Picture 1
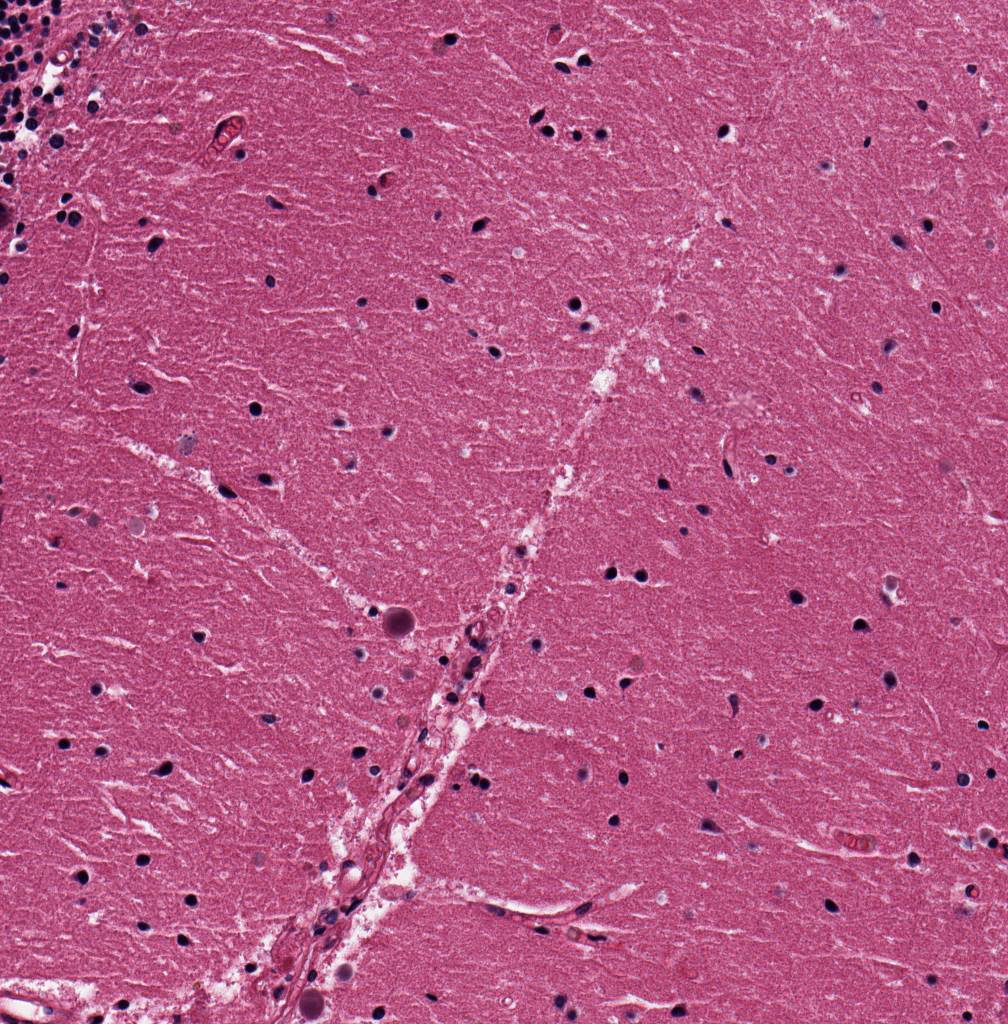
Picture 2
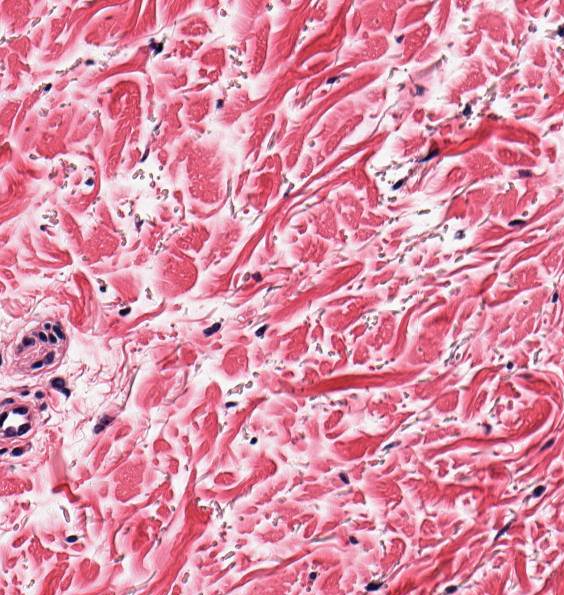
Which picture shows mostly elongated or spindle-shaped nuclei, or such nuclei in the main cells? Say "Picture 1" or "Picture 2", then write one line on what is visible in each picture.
Picture 2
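Picture 1: Small, round, dark nuclei with little visible cytoplasm lie sparsely and fairly evenly scattered through the matrix.
Picture 2: The scattered nuclei are small, dark and mostly elongated.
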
